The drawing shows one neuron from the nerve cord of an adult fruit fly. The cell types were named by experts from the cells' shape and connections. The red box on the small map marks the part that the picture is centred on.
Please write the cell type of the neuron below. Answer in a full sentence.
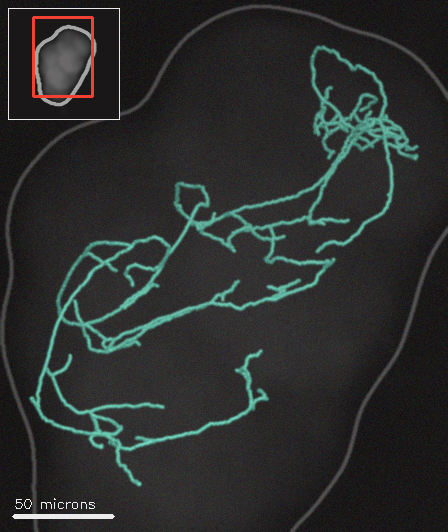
The cell type is DNg80.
